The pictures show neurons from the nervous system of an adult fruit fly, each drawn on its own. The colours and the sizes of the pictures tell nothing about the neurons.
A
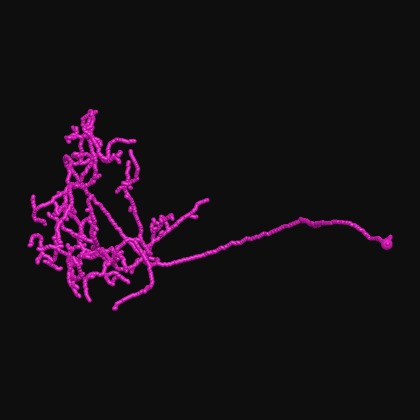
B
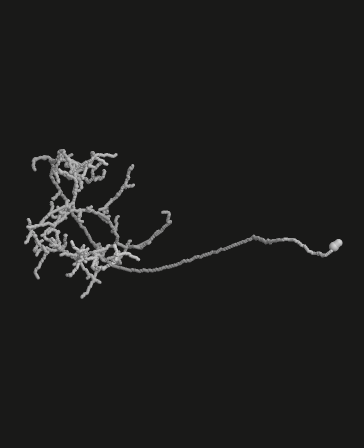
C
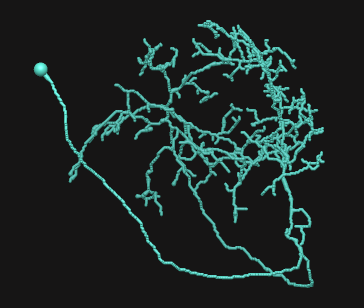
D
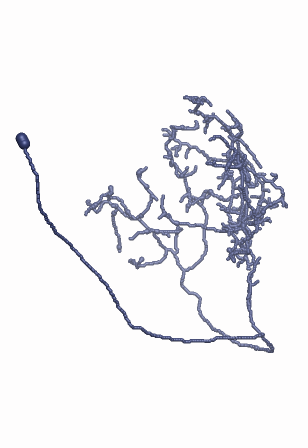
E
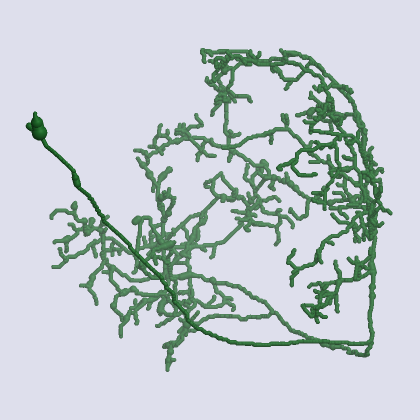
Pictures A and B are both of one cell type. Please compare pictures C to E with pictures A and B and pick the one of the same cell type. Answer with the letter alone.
D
